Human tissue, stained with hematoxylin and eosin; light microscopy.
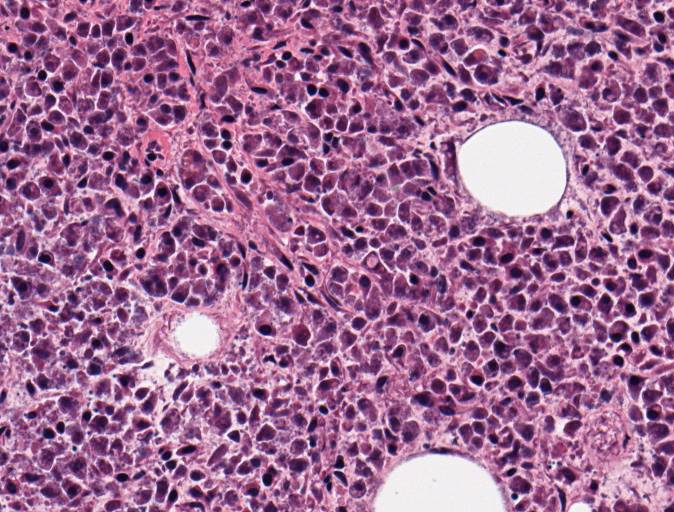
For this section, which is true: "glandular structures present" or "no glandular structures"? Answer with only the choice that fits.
No glandular structures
